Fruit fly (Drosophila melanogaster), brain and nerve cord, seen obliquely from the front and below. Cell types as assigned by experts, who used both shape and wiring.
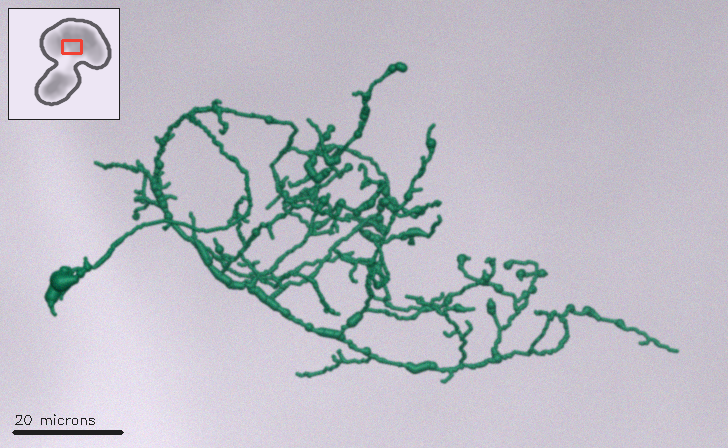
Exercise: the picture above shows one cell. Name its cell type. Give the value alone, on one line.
CB1942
